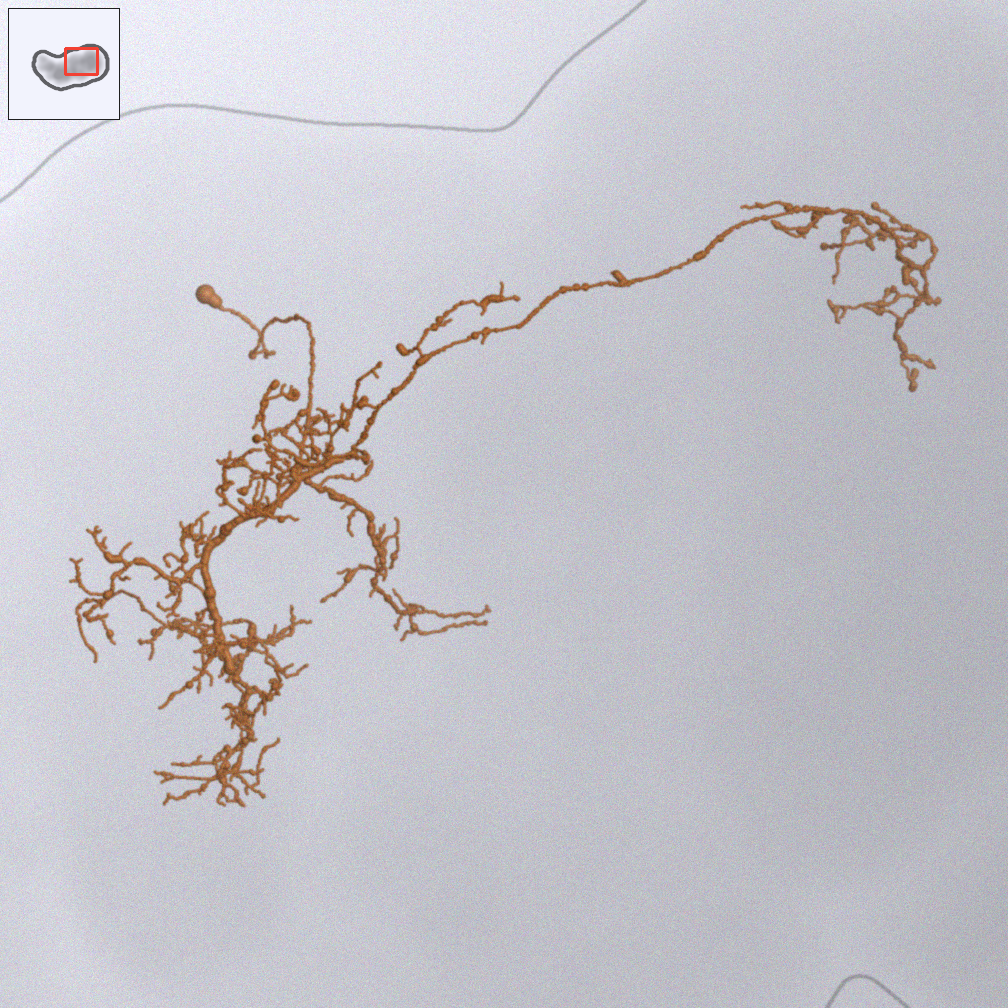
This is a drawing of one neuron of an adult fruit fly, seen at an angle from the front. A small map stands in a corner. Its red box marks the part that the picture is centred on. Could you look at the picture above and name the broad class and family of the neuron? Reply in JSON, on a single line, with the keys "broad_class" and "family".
{"broad_class": "central-brain intrinsic neuron", "family": "hemilineage DM4_dorsal"}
